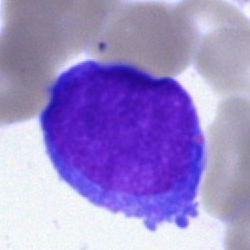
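Blast (cell in the middle of the smear): roughly oval outline. The rim of cytoplasm is widest along the lower edge of the cell. Small rounded blebs bulge from the lower right edge. No distinct granules are seen in the cytoplasm.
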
